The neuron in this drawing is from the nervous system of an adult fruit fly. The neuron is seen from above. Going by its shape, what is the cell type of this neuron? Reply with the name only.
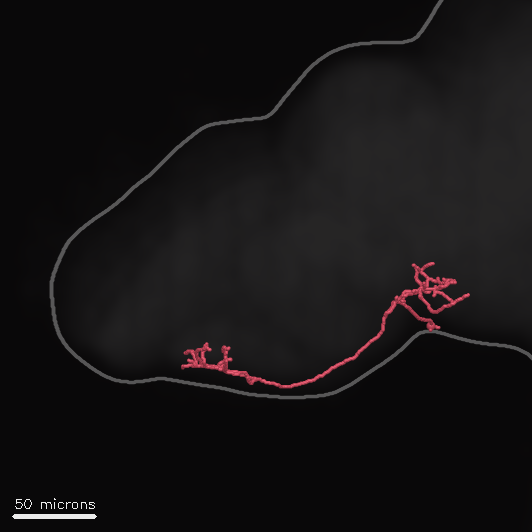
LPT111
